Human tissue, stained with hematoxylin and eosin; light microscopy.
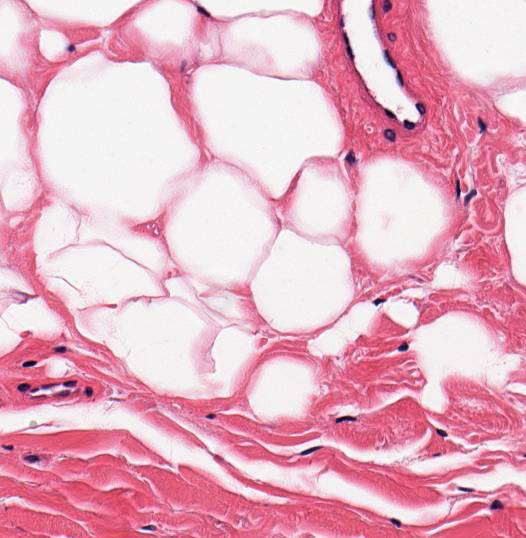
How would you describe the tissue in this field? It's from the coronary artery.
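Thin pink septa separate the adipocytes. Their nuclei are few, flattened and located at the cell edges. Across the bottom of the field, dense eosinophilic fibre bundles run roughly horizontally. Sparse dark elongated nuclei lie between these bundles.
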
